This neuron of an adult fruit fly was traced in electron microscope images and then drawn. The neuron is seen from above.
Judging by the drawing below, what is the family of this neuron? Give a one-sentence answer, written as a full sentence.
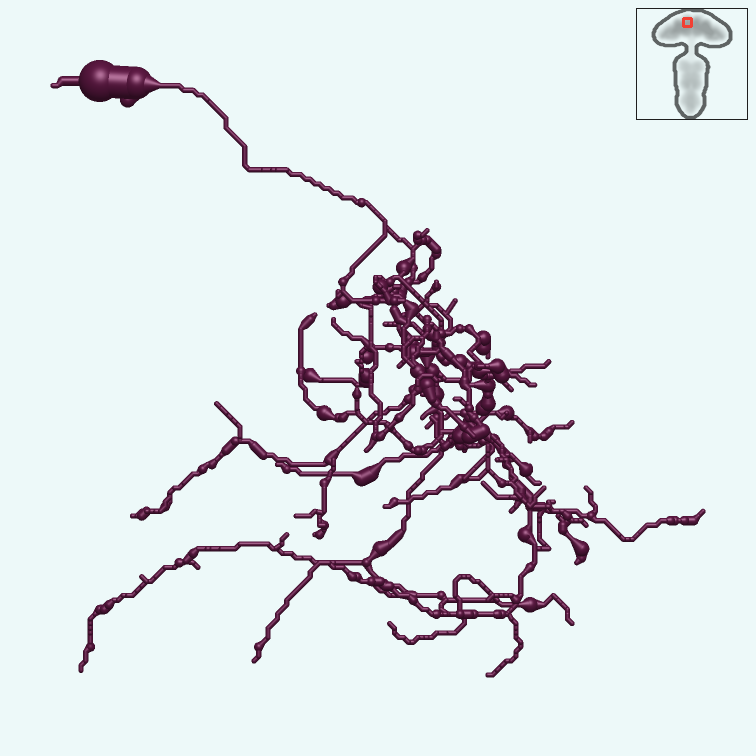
By family, this neuron is grouped as hemilineage TRdl_b.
